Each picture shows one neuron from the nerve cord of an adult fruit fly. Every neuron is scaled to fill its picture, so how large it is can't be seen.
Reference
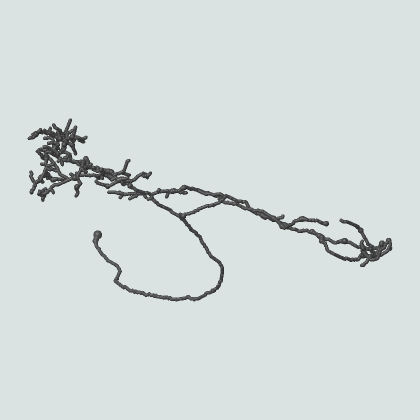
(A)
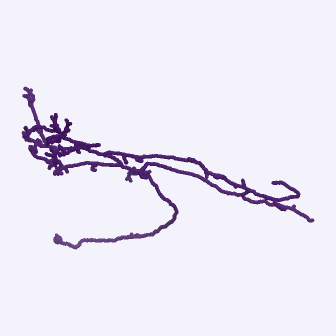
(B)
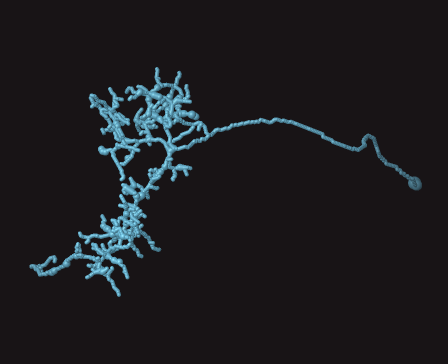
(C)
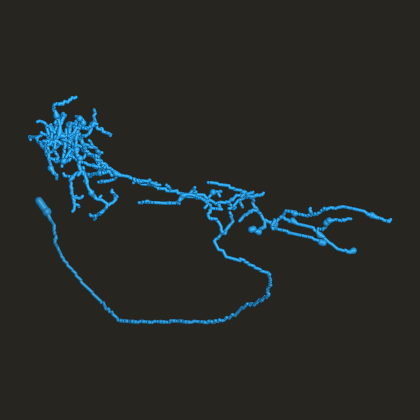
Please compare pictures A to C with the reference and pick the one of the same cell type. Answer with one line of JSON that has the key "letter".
{"letter": "A"}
